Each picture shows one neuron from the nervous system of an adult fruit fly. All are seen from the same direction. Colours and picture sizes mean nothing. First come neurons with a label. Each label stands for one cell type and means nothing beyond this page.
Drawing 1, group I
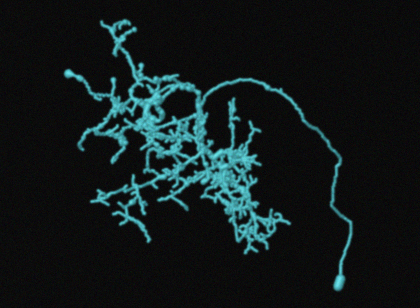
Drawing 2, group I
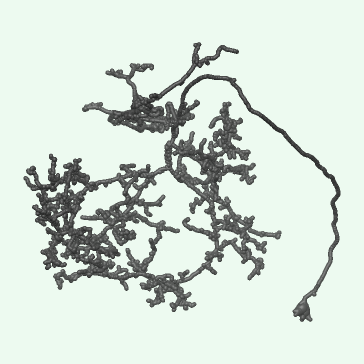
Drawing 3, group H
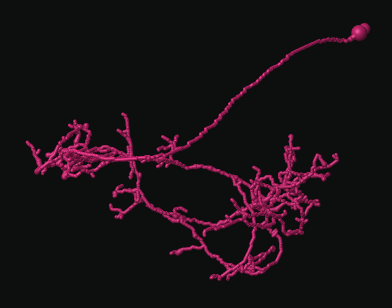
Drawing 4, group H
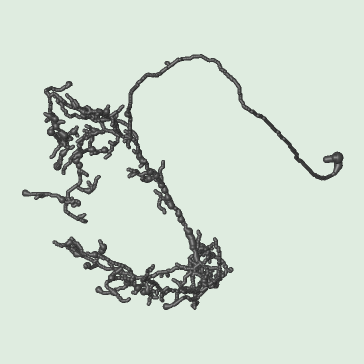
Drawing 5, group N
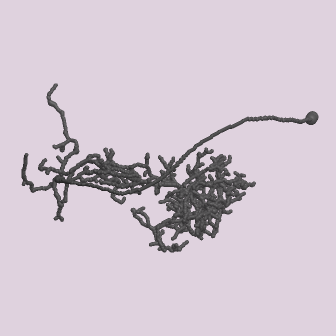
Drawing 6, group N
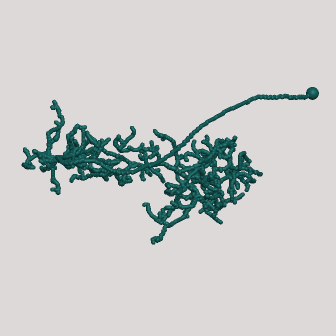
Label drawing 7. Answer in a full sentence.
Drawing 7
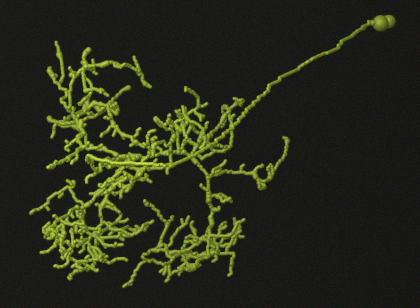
It belongs to group I.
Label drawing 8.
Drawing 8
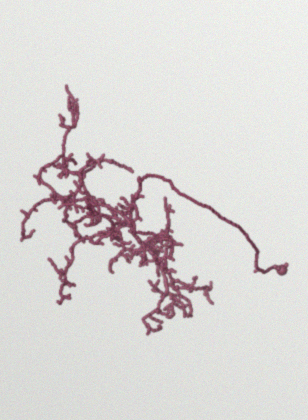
It belongs to group I.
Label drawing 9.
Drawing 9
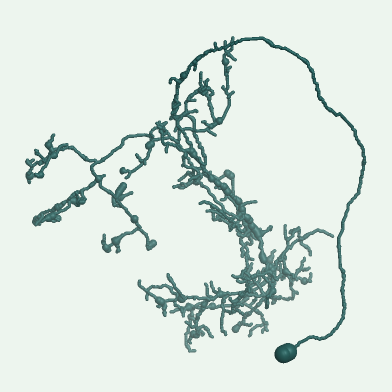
It belongs to group N.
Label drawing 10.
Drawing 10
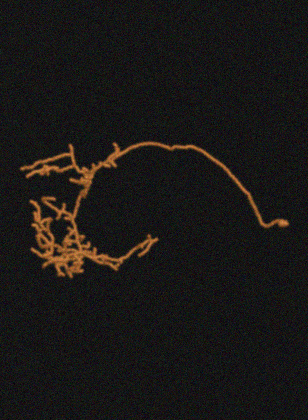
It belongs to group H.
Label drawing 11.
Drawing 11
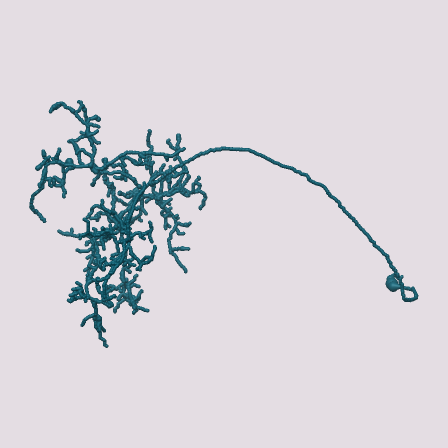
It belongs to group I.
